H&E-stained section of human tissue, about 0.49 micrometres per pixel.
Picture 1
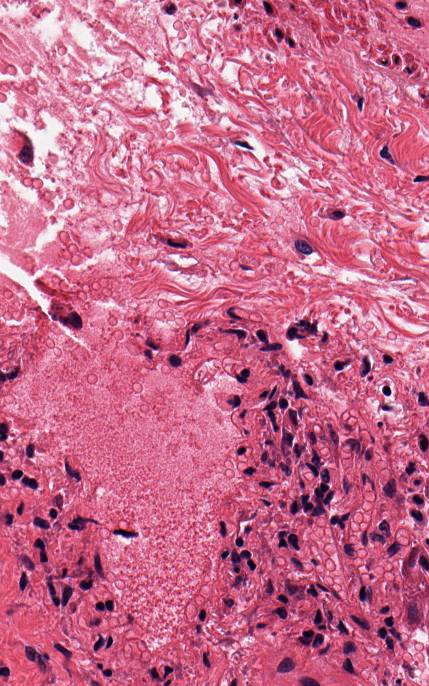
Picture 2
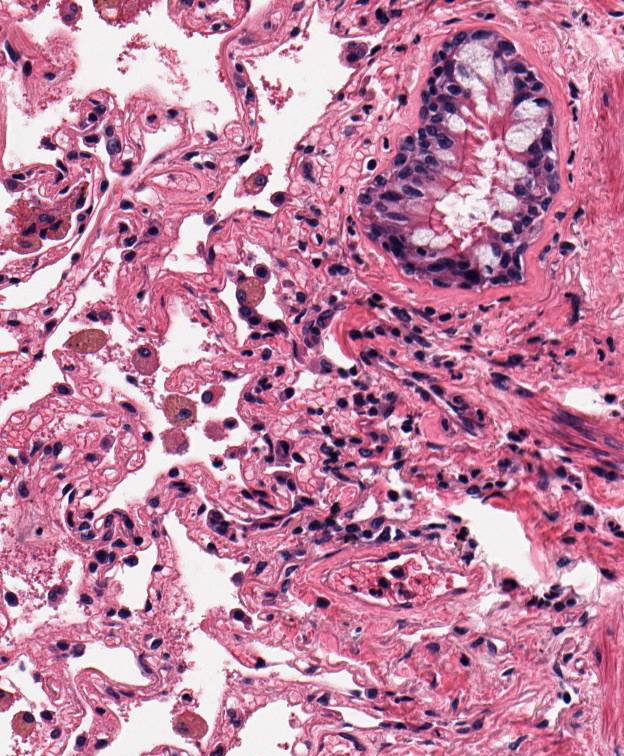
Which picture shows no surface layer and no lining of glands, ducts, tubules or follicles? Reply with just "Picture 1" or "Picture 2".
Picture 1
